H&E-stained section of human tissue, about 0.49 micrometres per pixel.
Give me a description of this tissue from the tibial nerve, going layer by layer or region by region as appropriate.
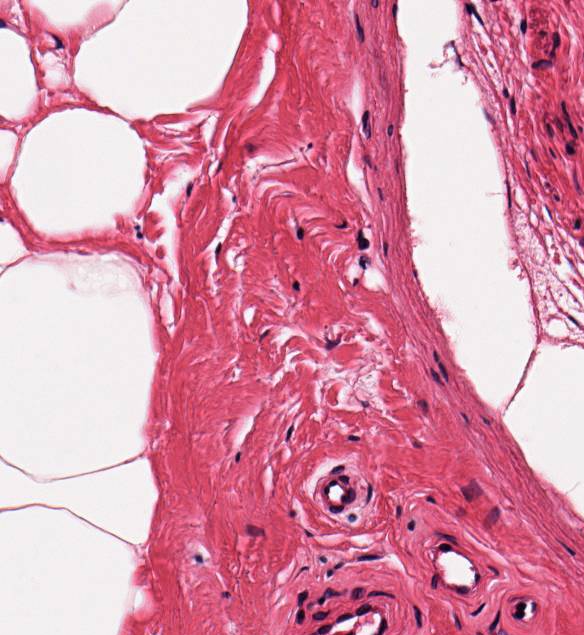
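Fat: adipocytes with empty clear spaces and thin walls, upper left of the field. Fibres: wavy, strongly eosinophilic collagen bundles in the band. Nuclei among them: sparse, dark, mostly elongated. Vessels: small, thick-walled, narrow round lumens, lower part of the band.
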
